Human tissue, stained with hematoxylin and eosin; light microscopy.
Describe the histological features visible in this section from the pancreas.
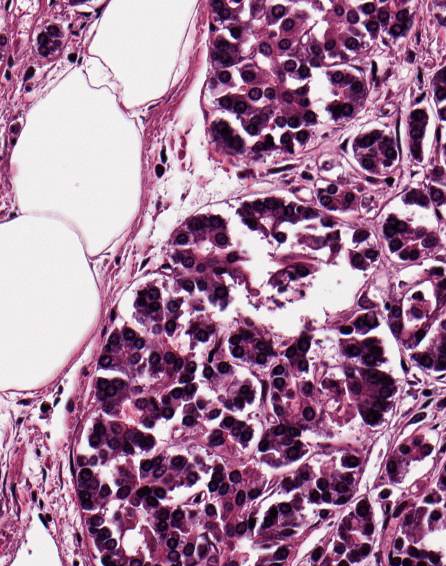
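Rounded nests and clusters of epithelial cells fill the centre and right of the field. Their nuclei are round and darkly stained. The cytoplasm is dense and purplish-pink, not clear. In the upper part of the field, a band of loose fibrous tissue containing scattered spindle-shaped nuclei runs between the fat and the cell nests.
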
